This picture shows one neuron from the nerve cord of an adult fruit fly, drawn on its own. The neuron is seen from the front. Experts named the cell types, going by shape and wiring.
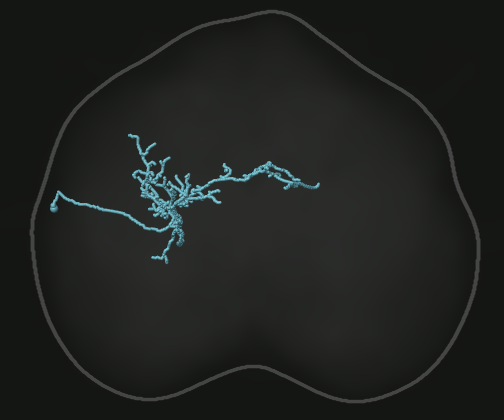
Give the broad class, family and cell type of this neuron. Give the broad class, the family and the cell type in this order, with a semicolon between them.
nerve-cord intrinsic neuron; hemilineage 09A; IN09A045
